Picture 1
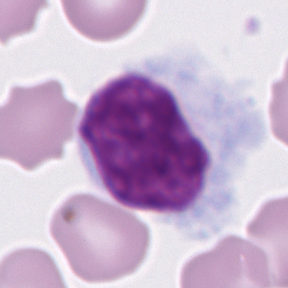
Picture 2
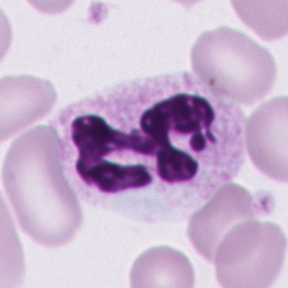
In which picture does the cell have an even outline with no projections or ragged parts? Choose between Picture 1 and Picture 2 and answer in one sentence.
There is a cell with a smooth edge, free of projections, in Picture 2.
